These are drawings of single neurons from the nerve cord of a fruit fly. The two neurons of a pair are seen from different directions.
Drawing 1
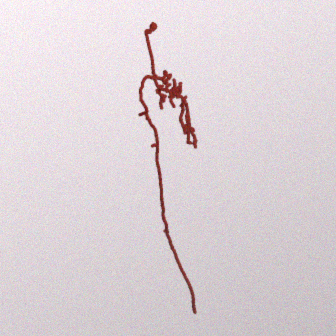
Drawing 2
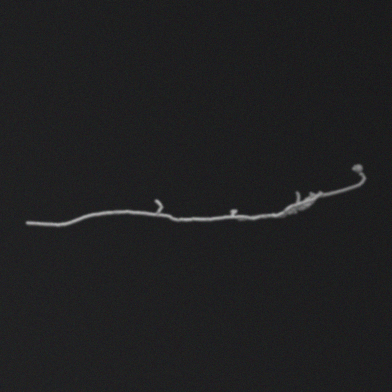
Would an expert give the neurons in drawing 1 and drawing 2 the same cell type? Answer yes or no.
no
